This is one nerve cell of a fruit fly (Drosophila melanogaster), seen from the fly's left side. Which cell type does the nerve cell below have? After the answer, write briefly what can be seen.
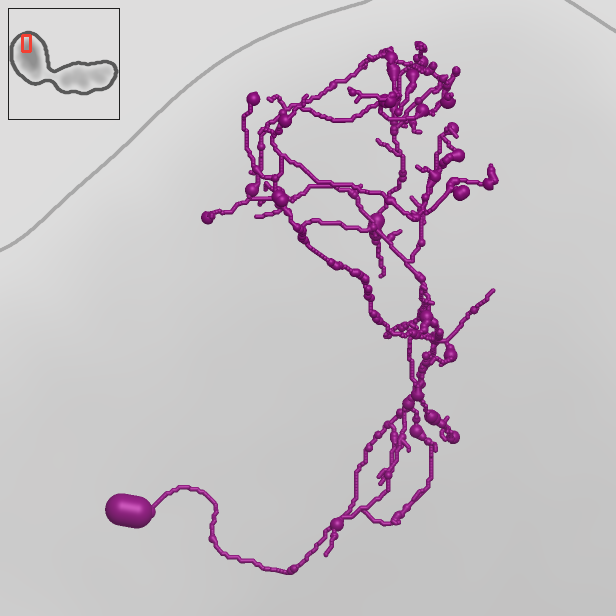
Its cell type is SLP116. This is a central-brain intrinsic neuron. The cell body is at the lower left of the picture. The picture shows dozens of branch ends.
